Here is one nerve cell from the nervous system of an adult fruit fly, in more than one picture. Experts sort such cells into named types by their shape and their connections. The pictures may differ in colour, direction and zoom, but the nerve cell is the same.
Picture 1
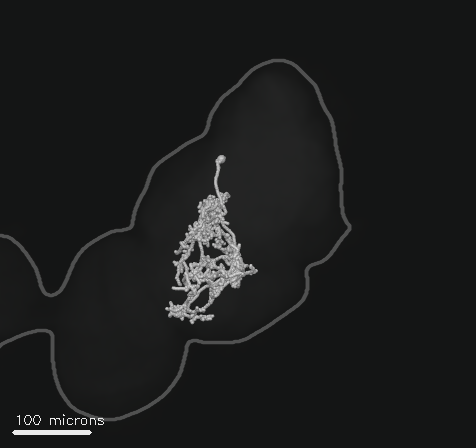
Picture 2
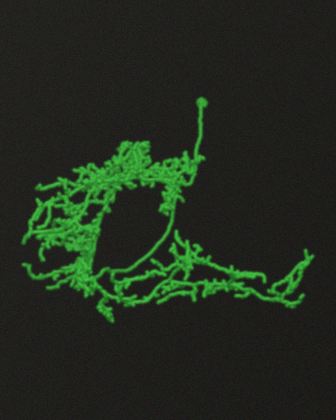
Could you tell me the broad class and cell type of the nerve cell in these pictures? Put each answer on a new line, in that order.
central-brain intrinsic neuron
CL213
